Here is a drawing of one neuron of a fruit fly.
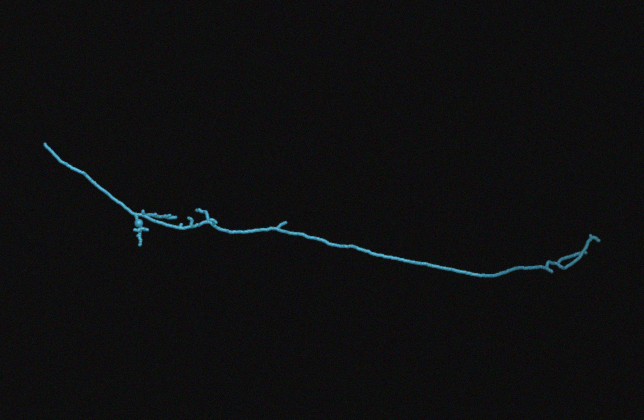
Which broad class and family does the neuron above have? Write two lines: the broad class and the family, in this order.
sensory neuron ascending to the brain
class mechanosensory proprioceptive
